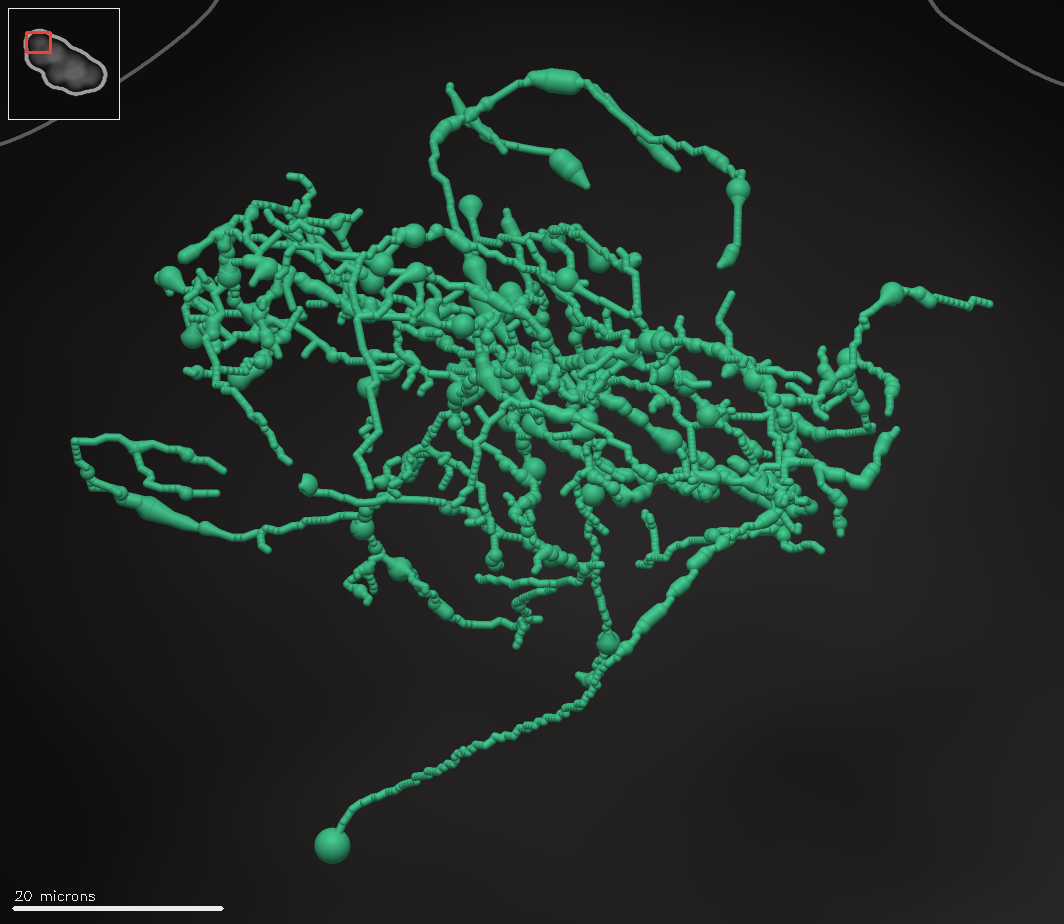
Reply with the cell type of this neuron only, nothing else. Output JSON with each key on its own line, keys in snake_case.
{
 "cell_type": "INXXX399"
}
